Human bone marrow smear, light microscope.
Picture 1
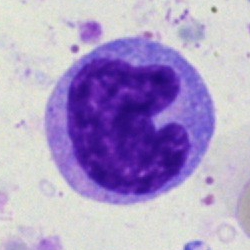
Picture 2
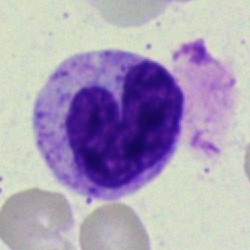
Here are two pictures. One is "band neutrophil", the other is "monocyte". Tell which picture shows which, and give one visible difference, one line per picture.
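The cell in picture 1 is a monocyte. The cytoplasm shows no distinct granules.
The cell in picture 2 is a band neutrophil. Fine purple granules are scattered through the cytoplasm.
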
